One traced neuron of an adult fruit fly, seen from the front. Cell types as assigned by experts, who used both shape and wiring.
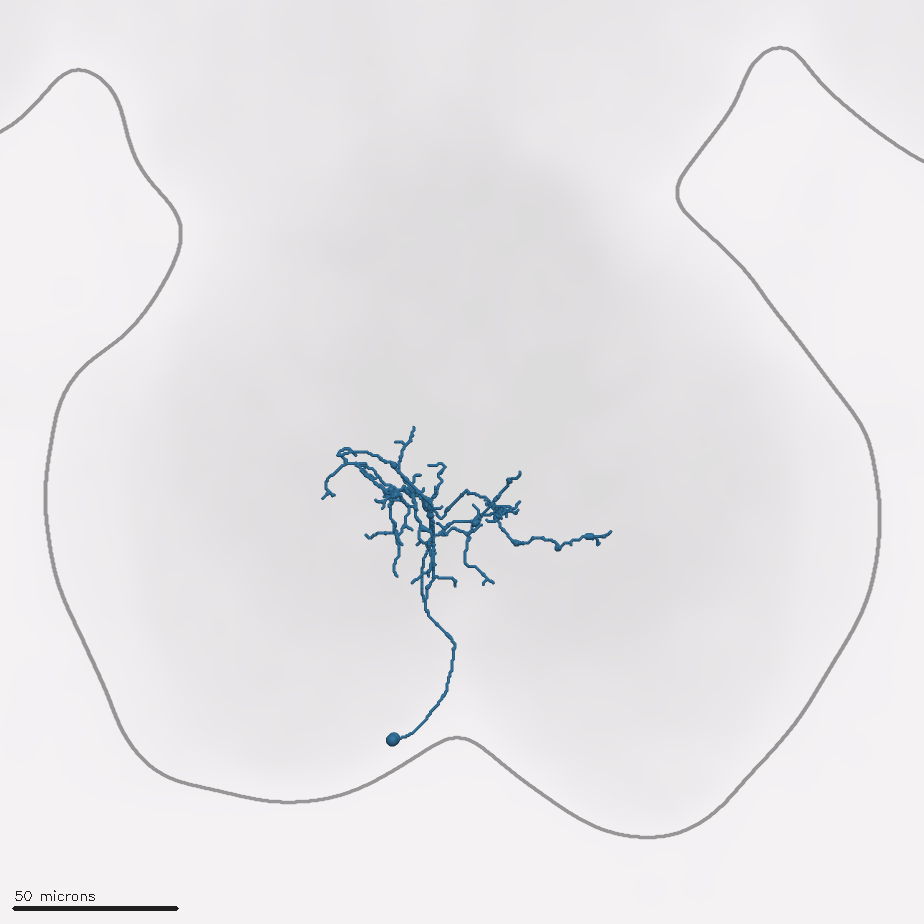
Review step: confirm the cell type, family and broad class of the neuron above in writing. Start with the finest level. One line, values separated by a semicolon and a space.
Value: IN05B092; hemilineage 05B; nerve-cord intrinsic neuron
